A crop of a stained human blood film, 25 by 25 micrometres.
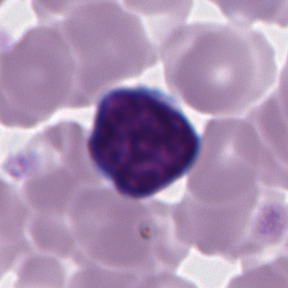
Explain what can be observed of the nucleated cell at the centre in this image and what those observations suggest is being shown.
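Its nucleus forms a single unlobed mass. The chromatin is dense, dark purple and coarsely clumped. No distinct granules appear in the cytoplasm, and no vacuoles are visible anywhere in the cell. It is a typical lymphocyte.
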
